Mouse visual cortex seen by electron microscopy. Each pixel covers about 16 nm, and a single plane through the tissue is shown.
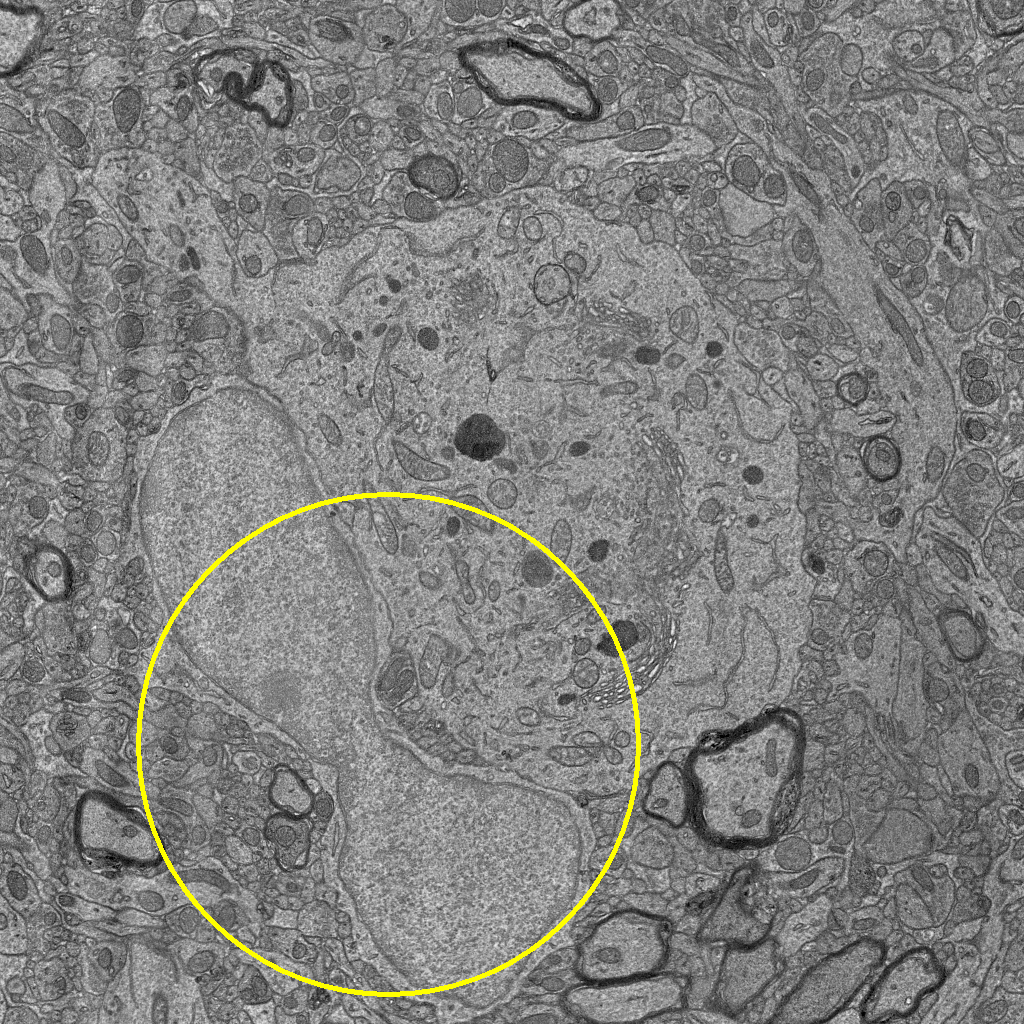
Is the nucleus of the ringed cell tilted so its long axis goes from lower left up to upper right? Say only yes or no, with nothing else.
No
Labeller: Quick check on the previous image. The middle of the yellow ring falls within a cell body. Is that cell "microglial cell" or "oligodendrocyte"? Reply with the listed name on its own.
oligodendrocyte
